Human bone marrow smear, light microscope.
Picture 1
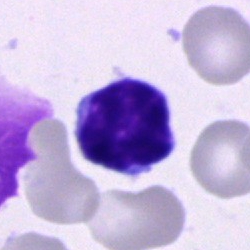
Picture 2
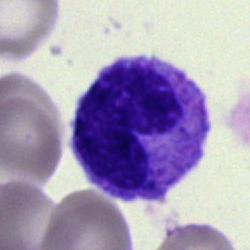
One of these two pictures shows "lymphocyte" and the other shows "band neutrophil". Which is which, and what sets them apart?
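A lymphocyte appears in picture 1 and a band neutrophil in picture 2. The lymphocyte's outline is roughly round with slightly angular edges; the band neutrophil's is roughly round with a slightly uneven, fuzzy edge. In the lymphocyte, the nucleus fills almost the whole cell. In the band neutrophil it is indented, with a curved notch on its right side where paler cytoplasm sits. The band neutrophil's cytoplasm is lilac-purple and lies mainly on the right side of the cell. Chromatin is very dark purple and dense in the lymphocyte, and dark purple and clumped rather than fine and even in the band neutrophil.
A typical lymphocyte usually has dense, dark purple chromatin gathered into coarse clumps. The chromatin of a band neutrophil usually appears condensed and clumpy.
No nucleolus can be seen in either nucleus, and no vacuoles are visible in either cell.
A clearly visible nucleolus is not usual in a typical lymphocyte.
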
